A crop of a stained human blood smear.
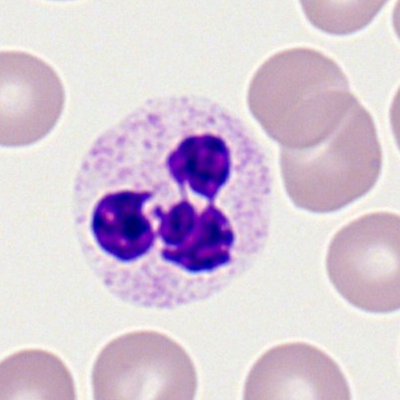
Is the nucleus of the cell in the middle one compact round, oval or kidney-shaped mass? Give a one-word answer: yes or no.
No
